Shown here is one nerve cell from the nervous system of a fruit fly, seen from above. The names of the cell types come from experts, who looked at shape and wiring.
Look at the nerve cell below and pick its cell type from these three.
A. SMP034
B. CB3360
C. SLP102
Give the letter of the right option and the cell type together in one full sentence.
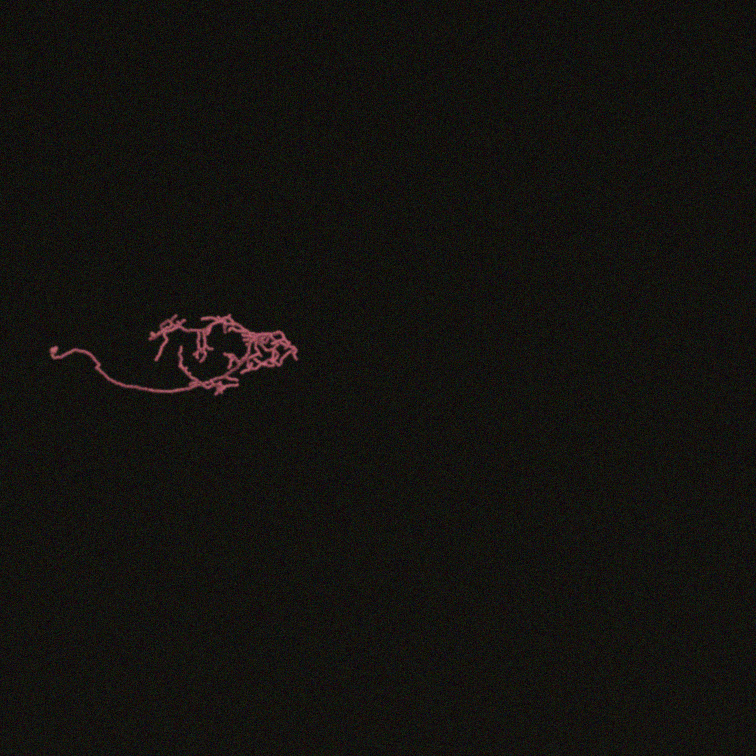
The cell type SLP102, option C, is that of the nerve cell.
